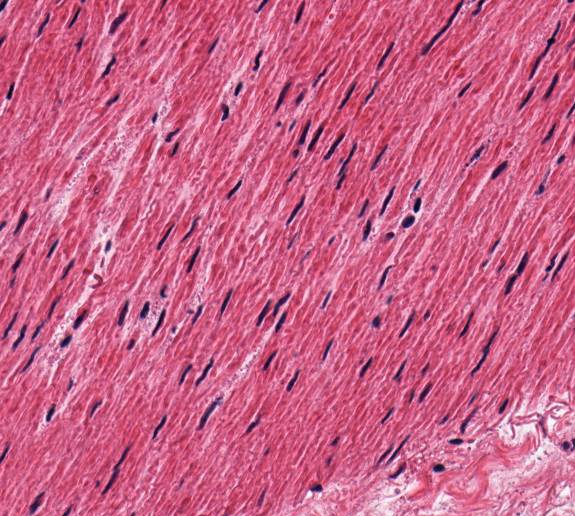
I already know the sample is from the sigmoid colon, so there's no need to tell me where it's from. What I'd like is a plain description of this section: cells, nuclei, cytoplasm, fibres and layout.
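No cross-striations in the fibres. Nuclei dark purple, elongated, cigar-shaped; long axes parallel to the fibres. Many nuclei, spread fairly evenly across the field, not clustered. Cytoplasm deep, even pink.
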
